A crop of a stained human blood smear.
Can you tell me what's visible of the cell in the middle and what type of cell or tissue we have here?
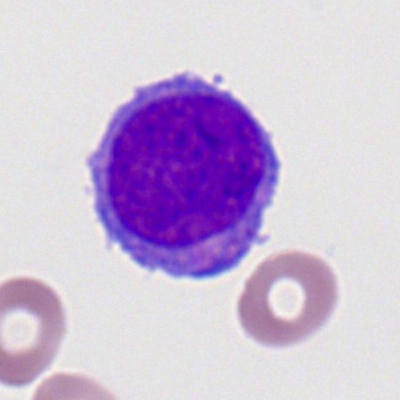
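Round cell, edge finely ragged and slightly bumpy. Nucleus fills most of the cell; cytoplasm only a narrow rim, no vacuoles. Chromatin deep purple, mottled with darker clumps. Myeloblast.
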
